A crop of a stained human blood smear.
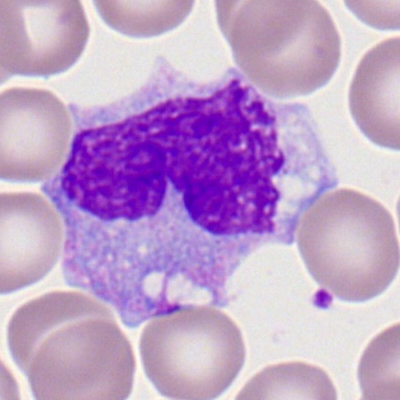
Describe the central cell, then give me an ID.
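See how a deep notch comes in from the lower edge and folds the nucleus. There's plenty of cytoplasm, pale grey-blue and dusted with lots of fine pinkish-lilac granules. Down near the bottom edge of the cell, several clear vacuoles sit in it. So that's a monocyte.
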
